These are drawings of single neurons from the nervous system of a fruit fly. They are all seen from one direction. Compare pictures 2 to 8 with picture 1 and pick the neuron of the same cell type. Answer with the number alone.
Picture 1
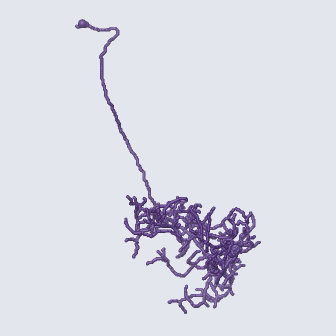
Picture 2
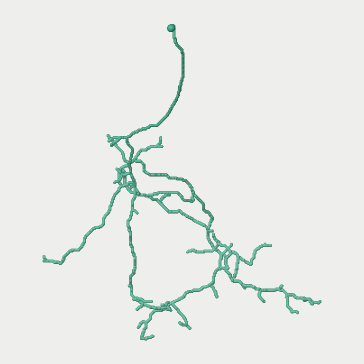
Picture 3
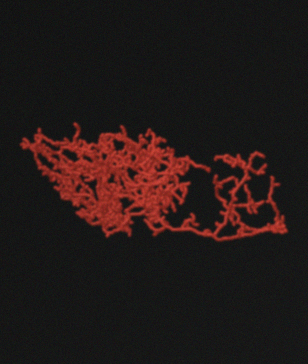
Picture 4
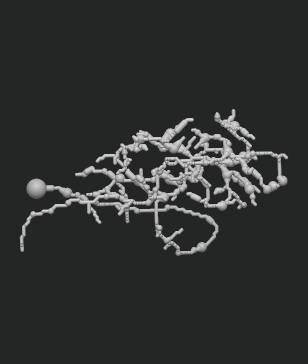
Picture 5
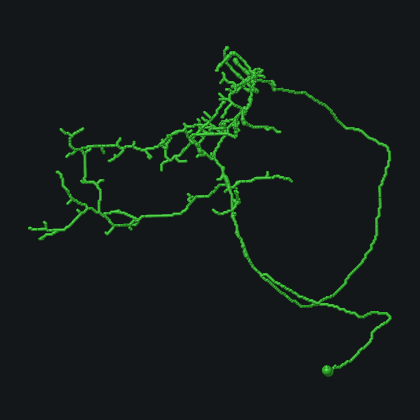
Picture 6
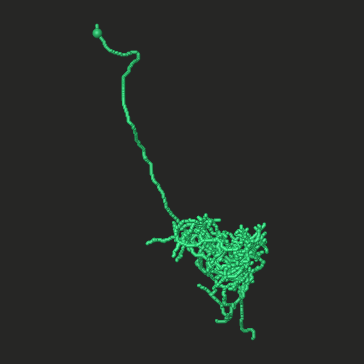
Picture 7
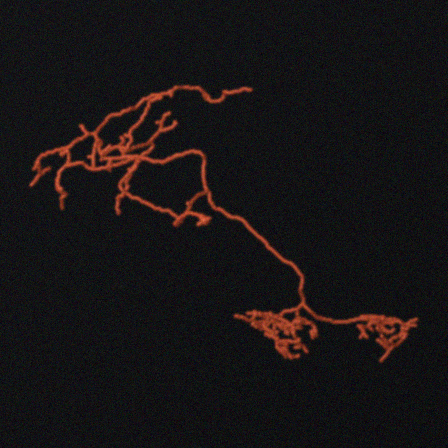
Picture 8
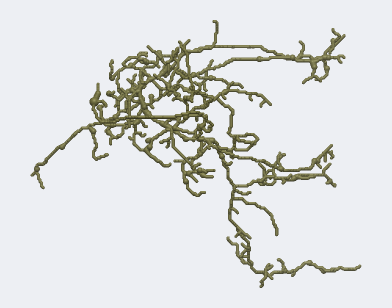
6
